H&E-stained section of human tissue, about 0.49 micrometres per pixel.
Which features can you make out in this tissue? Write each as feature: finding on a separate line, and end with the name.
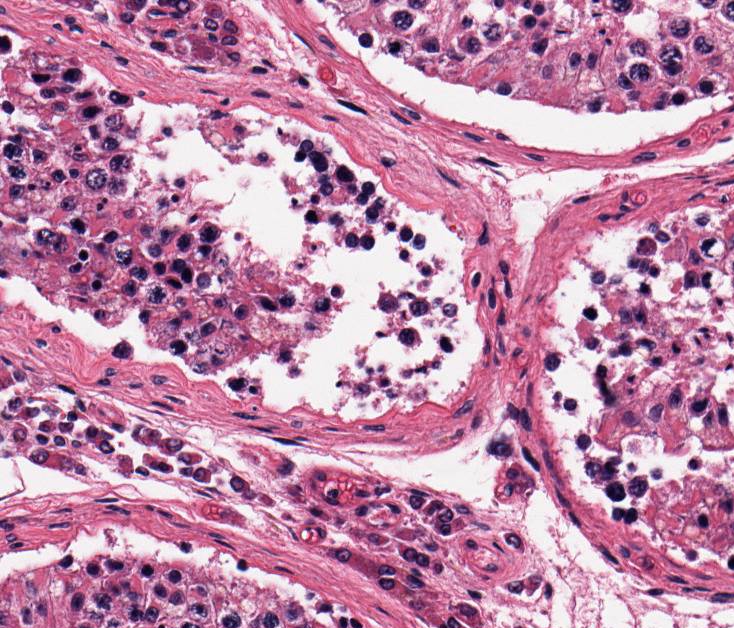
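Layout: several curved tubules, cross and oblique cuts, pink fibrous bands between
Tubule wall: thick, layered, pink; flattened spindle nuclei parallel to outline
Lining: many layers of round cells, I note, not one
Between tubules, lower middle: polygonal cells, abundant pink cytoplasm, round nuclei
Name: testis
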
